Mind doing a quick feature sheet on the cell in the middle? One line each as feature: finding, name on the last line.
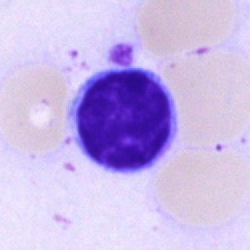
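Cytoplasm: a very thin rim around the nucleus
Colour: the thin rim is blue
Granules: none seen
Surface: no projections
Name: lymphocyte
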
